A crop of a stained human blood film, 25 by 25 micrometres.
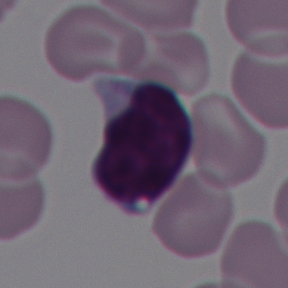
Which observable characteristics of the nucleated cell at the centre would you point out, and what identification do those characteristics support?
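Cytoplasm pale grey-blue, not deep blue. Pale cytoplasmic tag juts out at upper left. Nucleus a single unlobed mass. No nucleoli visible. Central nucleated cell: typical lymphocyte.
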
